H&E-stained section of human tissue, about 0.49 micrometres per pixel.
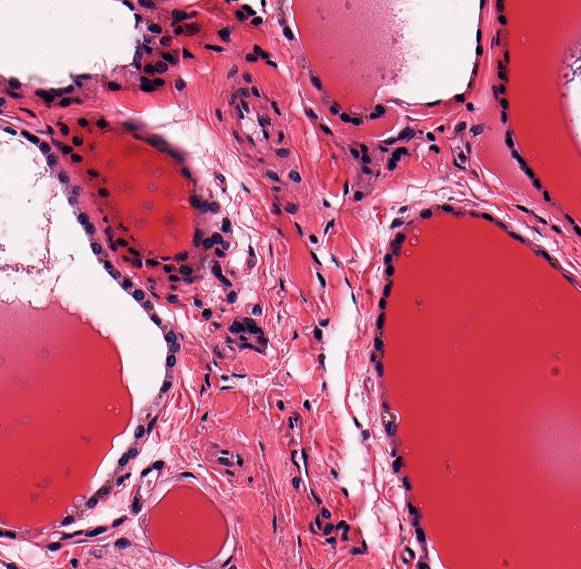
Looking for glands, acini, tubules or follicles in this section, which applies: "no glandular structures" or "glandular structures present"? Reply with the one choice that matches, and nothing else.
Glandular structures present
